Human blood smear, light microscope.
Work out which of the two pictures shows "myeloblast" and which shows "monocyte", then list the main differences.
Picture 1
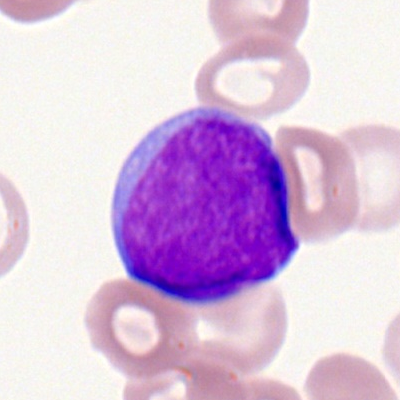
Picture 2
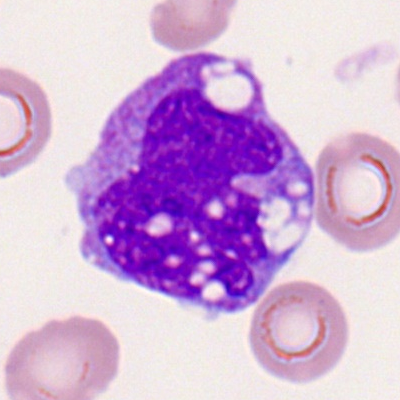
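Picture 1 is the myeloblast and picture 2 is the monocyte. The myeloblast has a roughly round outline, and its nucleus fills almost the whole cell.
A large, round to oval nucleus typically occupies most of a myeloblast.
Its cytoplasm forms only a thin rim around the nucleus and shows no granules.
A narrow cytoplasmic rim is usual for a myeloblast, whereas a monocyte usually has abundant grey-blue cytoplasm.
A red cell presses against the myeloblast's right side. The monocyte's outline, in contrast, is irregular rather than round, and although its nucleus fills most of the cell, the nuclear border is irregular and indented.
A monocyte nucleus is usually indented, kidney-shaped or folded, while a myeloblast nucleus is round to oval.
The monocyte's chromatin stains deep purple. Numerous clear round vacuoles lie over its nucleus, the largest at the top of the cell.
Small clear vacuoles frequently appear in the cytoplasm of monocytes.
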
